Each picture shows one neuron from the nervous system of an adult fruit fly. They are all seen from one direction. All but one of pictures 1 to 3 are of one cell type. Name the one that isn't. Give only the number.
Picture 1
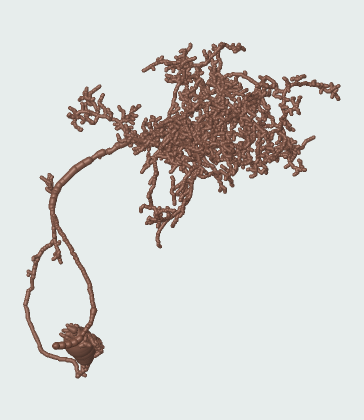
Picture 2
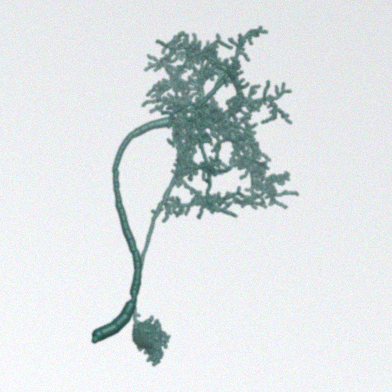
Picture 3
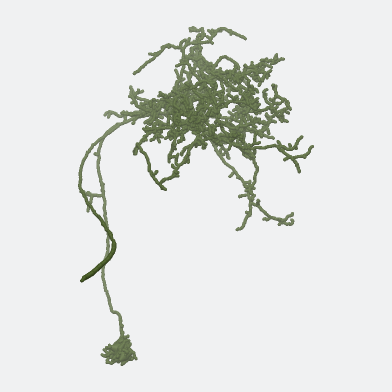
2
